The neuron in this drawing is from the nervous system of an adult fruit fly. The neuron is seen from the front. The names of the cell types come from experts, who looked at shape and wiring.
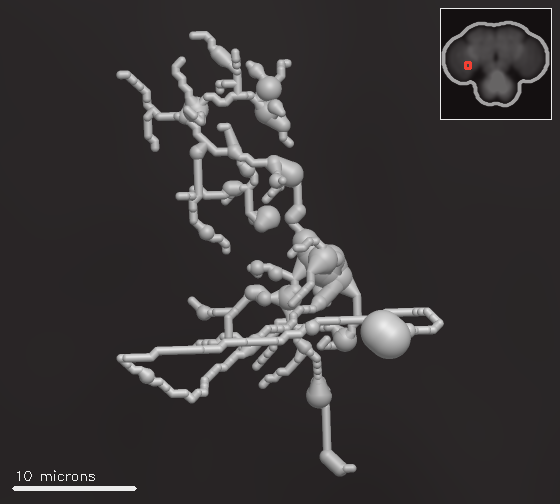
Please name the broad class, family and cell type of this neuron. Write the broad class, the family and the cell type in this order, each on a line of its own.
optic-lobe intrinsic neuron
Dm
Dm8a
